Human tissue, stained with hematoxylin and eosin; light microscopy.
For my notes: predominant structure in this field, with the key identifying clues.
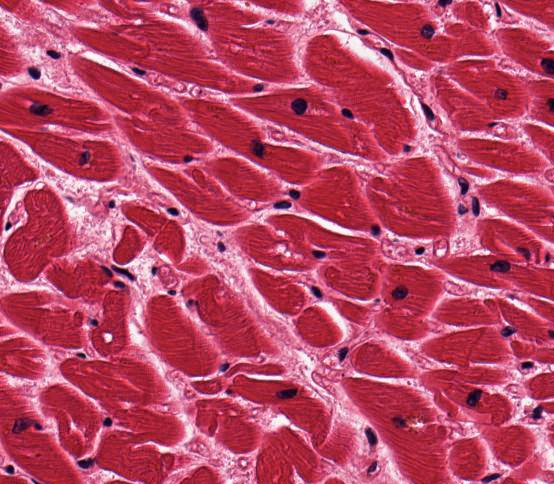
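You're looking at myocardium. Wherever a fibre shows its nucleus, there's just one, sitting in the centre.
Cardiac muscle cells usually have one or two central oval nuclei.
The fibre cytoplasm is strongly eosinophilic, with fine streaking running along the fibres.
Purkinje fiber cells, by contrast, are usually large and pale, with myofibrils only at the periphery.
Between the fibres there's pale pink, loose, wispy connective tissue with small dark elongated nuclei.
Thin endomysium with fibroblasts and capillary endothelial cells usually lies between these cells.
You won't find a fat cell anywhere in it.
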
